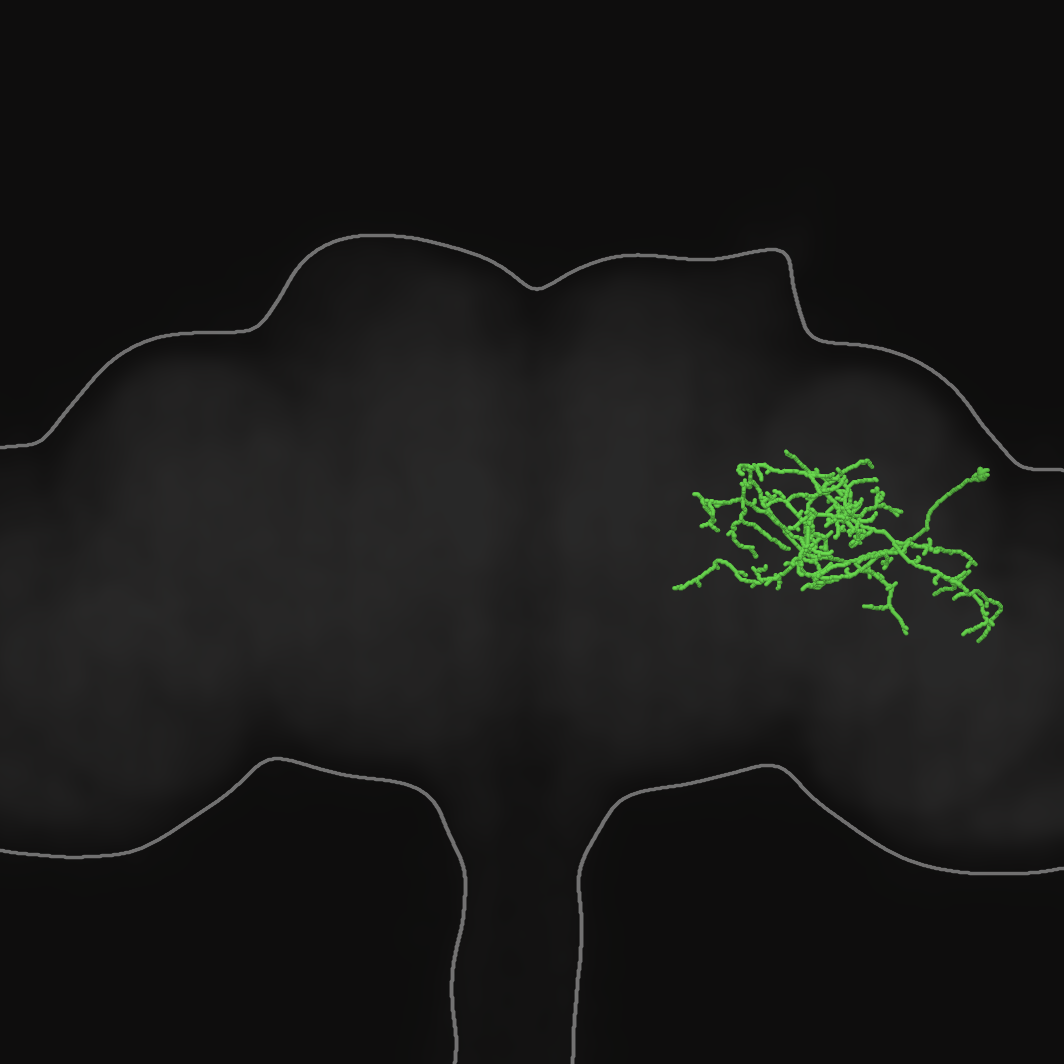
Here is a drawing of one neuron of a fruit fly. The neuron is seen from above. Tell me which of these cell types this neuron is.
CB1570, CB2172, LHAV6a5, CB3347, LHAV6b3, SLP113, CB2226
CB3347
